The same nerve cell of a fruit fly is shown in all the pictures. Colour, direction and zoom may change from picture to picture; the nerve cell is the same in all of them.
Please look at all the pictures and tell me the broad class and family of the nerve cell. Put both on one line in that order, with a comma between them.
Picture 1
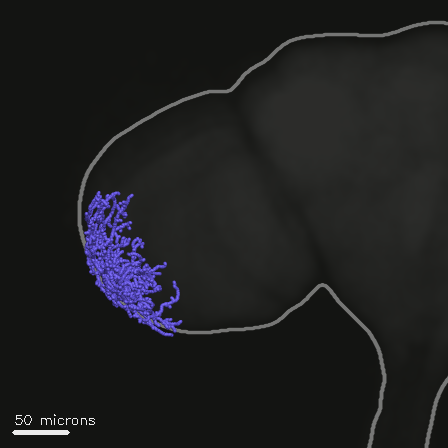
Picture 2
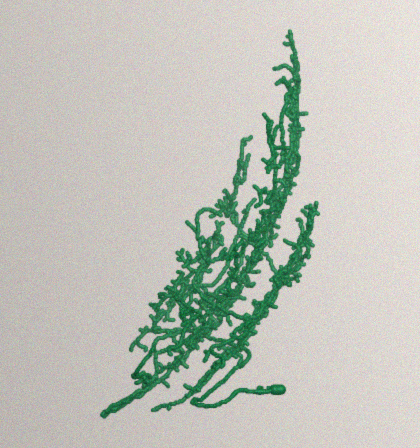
optic-lobe intrinsic neuron, Mi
